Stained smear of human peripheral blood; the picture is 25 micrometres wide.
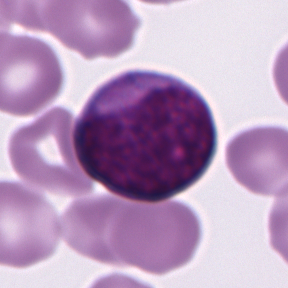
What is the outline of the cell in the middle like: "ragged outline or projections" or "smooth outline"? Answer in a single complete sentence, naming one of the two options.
The cell is bounded by a smooth edge without blebs or tags.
